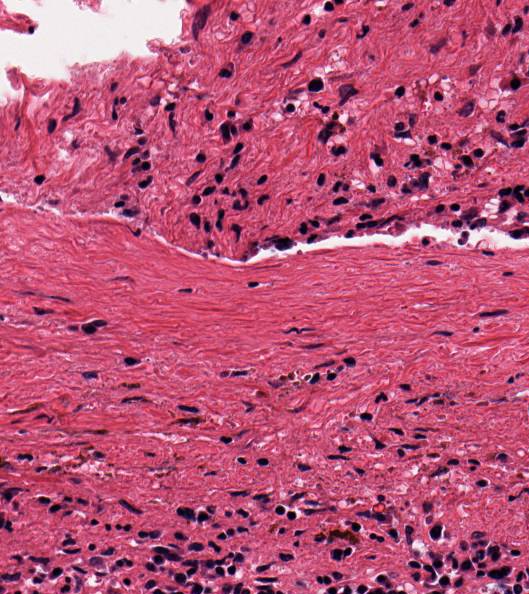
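Spleen: a broad band of dense pink collagen crosses mid-field; looser, more cellular tissue lies above and below. Band fibres run mostly horizontally in wavy parallel strands; nuclei within it sparse, mostly elongated. Bottom edge: small round dark-staining nuclei crowded together.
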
